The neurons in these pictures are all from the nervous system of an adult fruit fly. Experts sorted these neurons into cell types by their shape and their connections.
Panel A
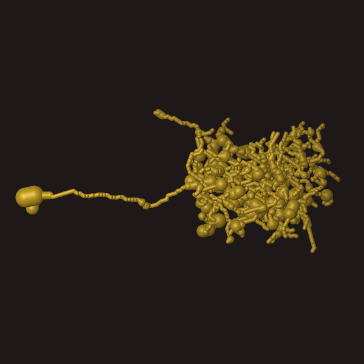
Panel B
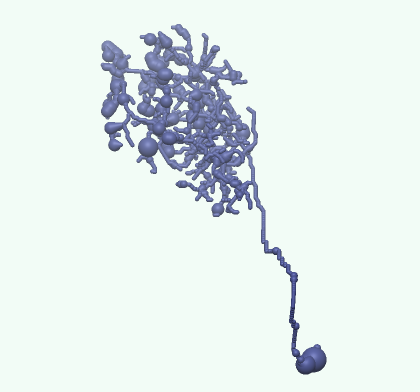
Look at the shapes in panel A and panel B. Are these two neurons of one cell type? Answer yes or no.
yes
